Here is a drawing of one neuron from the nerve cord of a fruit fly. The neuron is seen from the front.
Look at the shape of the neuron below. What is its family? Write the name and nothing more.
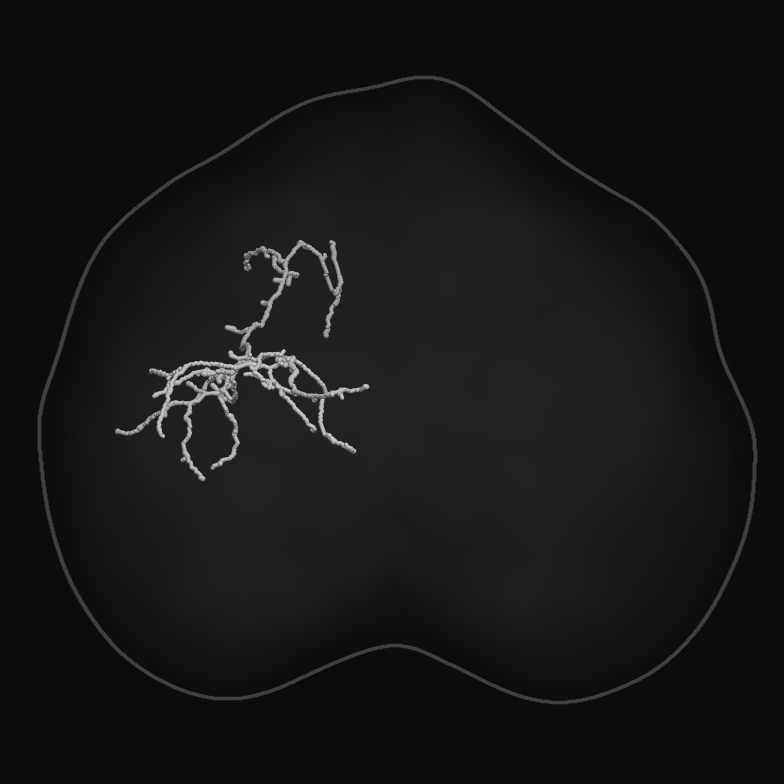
hemilineage 07B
